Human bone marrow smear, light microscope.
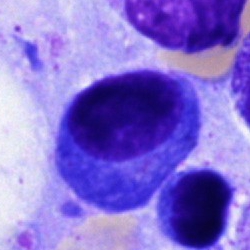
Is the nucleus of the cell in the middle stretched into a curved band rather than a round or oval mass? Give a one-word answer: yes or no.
No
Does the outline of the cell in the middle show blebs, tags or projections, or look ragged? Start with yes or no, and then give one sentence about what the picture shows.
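No. The cell outline is round to oval and smooth.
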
